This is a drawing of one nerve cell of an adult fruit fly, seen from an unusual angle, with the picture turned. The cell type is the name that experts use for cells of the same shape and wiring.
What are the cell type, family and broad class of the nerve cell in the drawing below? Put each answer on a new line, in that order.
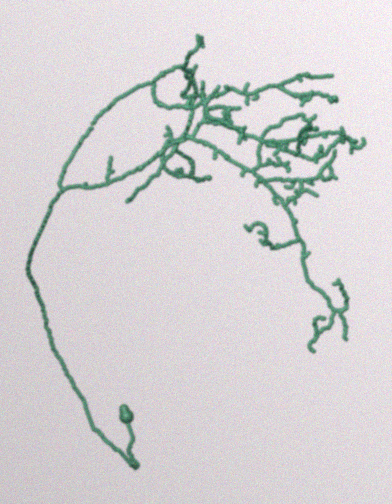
CB1361
hemilineage SIPa1_ventral
central-brain intrinsic neuron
